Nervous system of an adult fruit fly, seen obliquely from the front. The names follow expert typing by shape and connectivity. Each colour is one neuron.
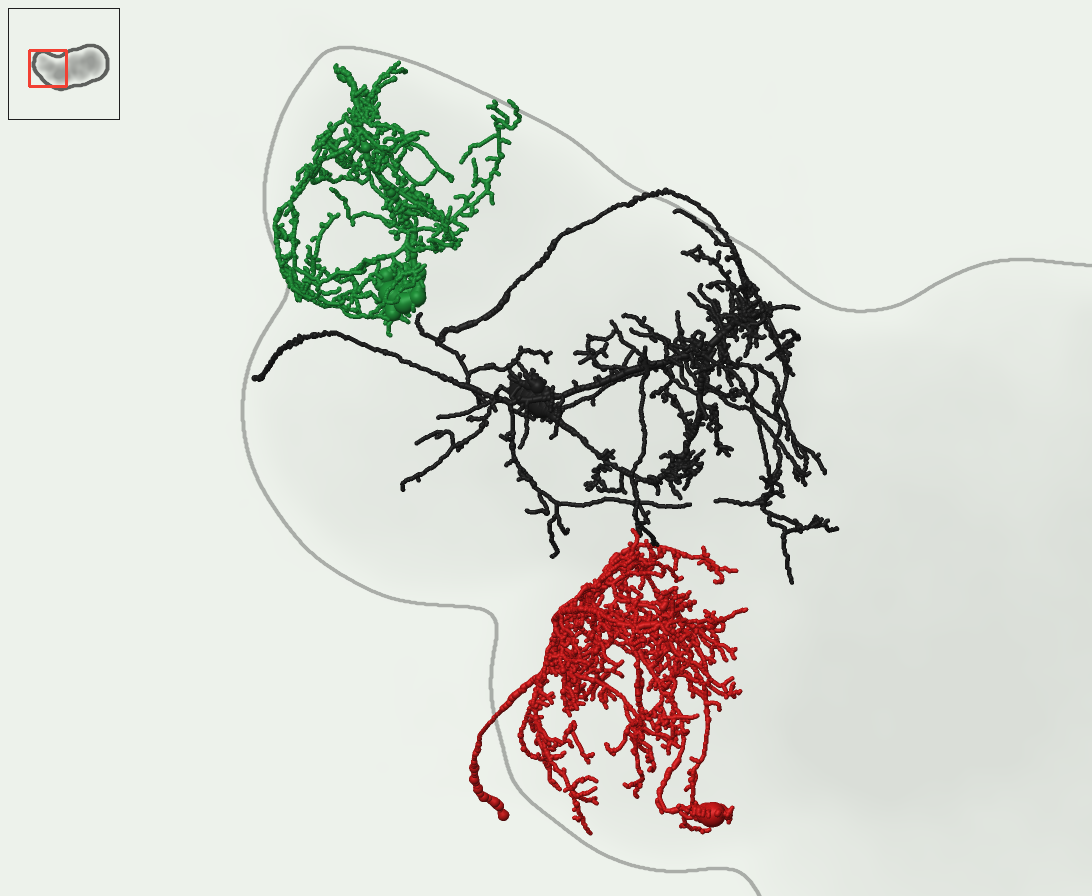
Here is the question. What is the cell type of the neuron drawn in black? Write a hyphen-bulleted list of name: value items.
- cell type: EN00B008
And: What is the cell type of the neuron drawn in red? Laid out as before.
- cell type: MNml29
